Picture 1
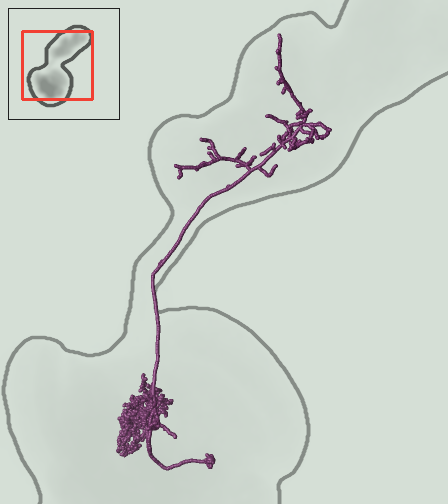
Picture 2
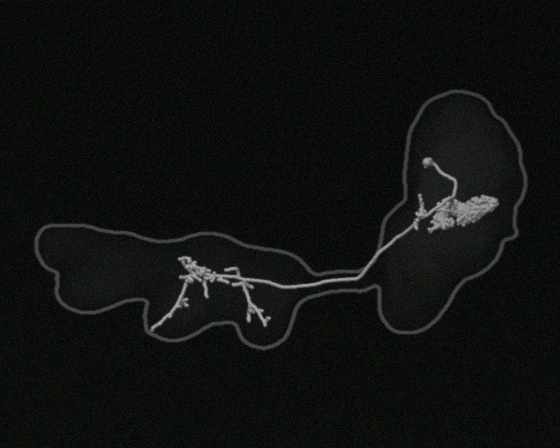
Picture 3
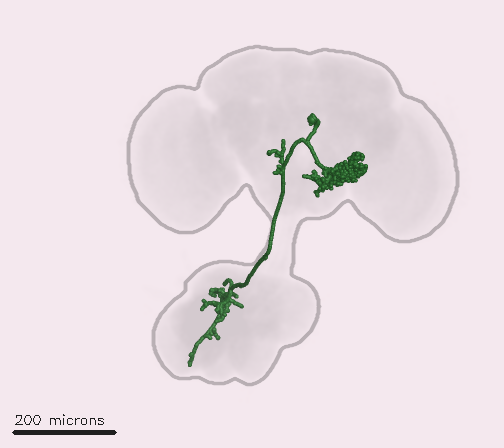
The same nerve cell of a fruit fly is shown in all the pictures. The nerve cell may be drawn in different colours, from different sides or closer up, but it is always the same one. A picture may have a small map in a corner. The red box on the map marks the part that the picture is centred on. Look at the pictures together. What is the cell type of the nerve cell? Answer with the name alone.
DNp73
